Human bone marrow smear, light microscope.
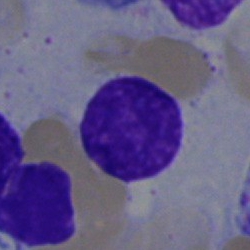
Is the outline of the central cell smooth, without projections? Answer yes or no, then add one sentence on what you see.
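Yes. The cell has a round, smooth outline.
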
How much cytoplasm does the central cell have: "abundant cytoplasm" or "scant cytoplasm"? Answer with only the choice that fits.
Scant cytoplasm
